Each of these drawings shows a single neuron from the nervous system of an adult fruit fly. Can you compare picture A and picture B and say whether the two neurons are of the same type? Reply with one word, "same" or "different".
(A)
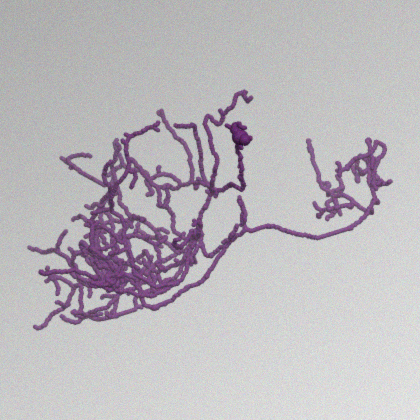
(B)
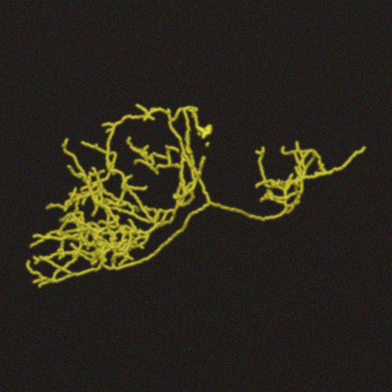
same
